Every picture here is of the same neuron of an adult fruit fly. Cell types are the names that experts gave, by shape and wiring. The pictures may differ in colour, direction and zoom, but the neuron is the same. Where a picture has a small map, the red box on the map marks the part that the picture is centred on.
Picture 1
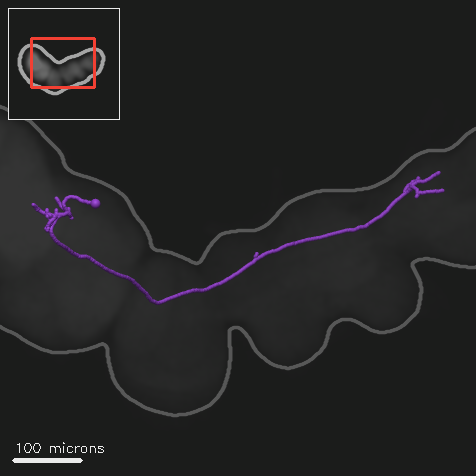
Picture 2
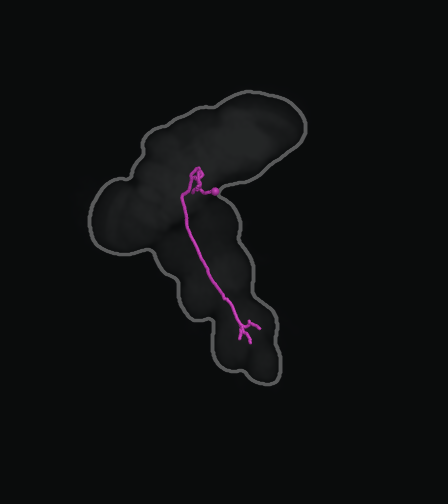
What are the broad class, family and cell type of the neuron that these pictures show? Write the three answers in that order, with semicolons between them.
descending neuron; hemilineage PSp2; DNpe018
